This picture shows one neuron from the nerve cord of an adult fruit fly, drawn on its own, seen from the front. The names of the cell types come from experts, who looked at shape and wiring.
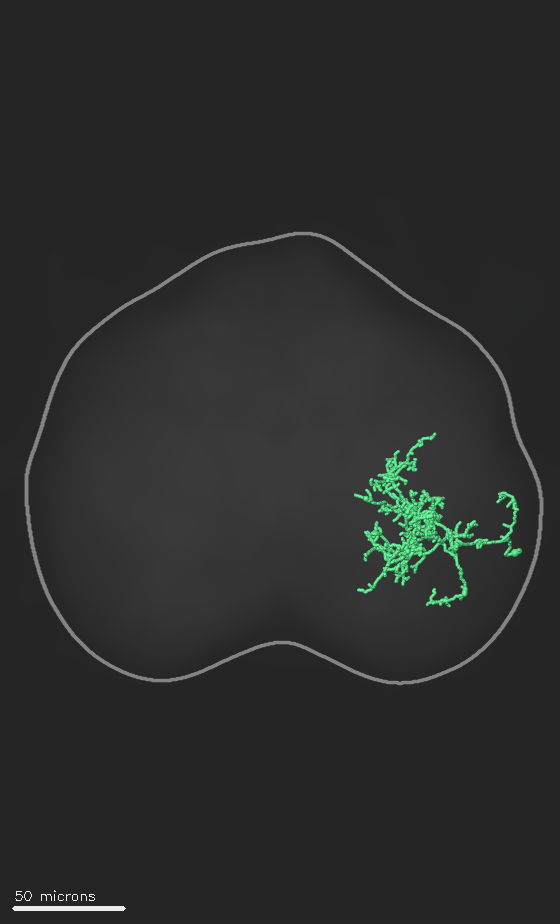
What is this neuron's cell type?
IN20A.22A016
